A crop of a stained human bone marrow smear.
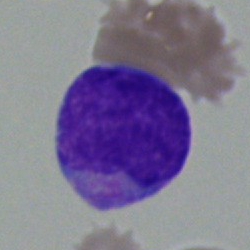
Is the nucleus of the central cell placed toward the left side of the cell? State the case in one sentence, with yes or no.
No, the nucleus is not toward the left; it lies toward the right.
